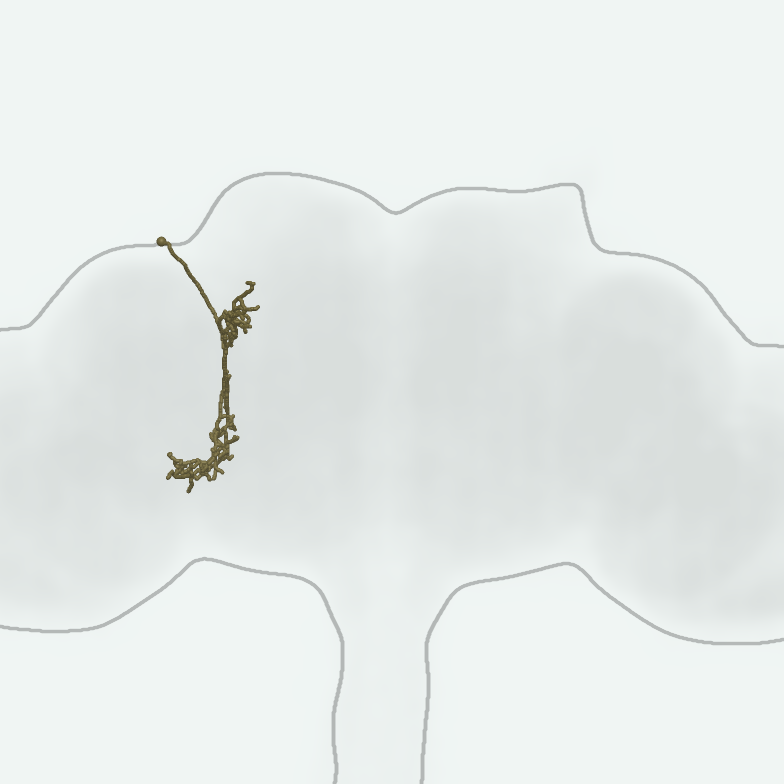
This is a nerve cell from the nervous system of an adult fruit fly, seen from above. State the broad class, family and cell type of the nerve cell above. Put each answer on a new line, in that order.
central-brain intrinsic neuron
hemilineage LALa1_posterior
CB2950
